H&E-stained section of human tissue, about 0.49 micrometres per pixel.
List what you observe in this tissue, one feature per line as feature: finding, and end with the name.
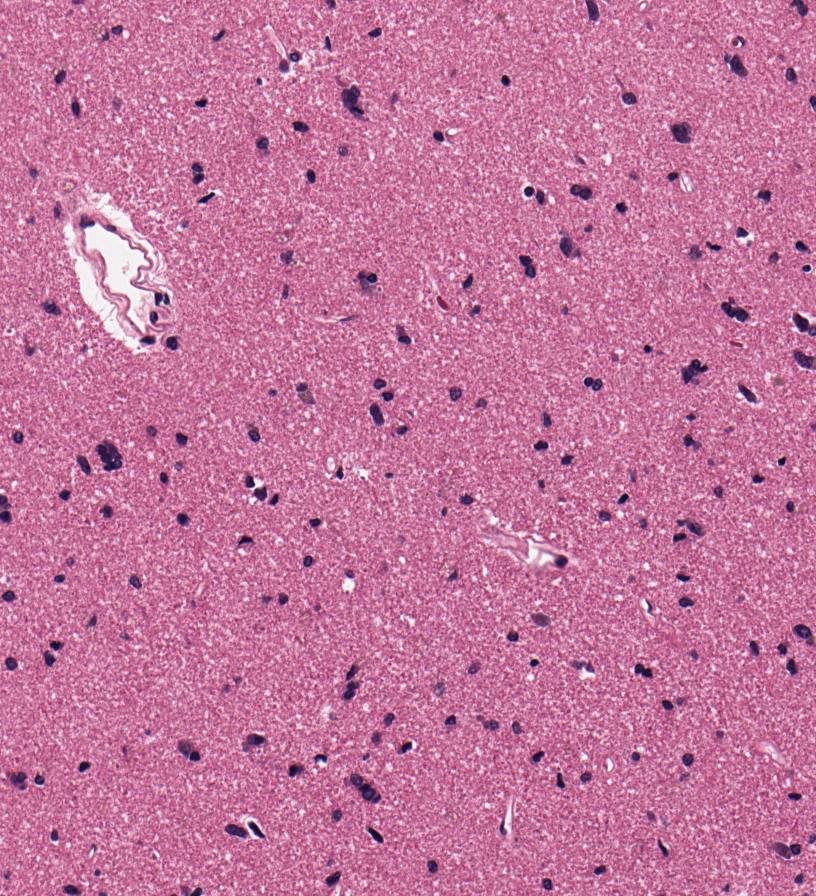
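Background: uniform, finely granular pink; no organized units
Nuclei: small, round to oval, dark blue
Distribution: fairly even across all parts, mostly single
Cytoplasm: little or none visible around most nuclei
Tissue: cerebral cortex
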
